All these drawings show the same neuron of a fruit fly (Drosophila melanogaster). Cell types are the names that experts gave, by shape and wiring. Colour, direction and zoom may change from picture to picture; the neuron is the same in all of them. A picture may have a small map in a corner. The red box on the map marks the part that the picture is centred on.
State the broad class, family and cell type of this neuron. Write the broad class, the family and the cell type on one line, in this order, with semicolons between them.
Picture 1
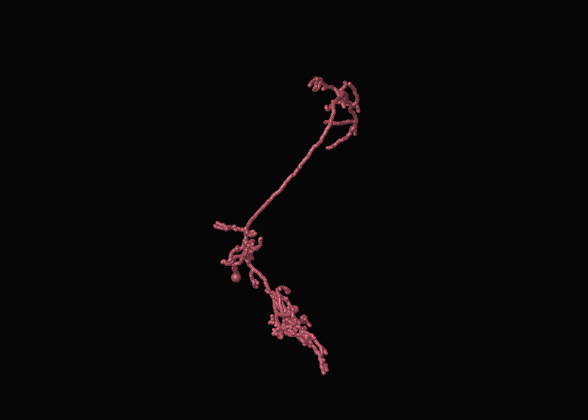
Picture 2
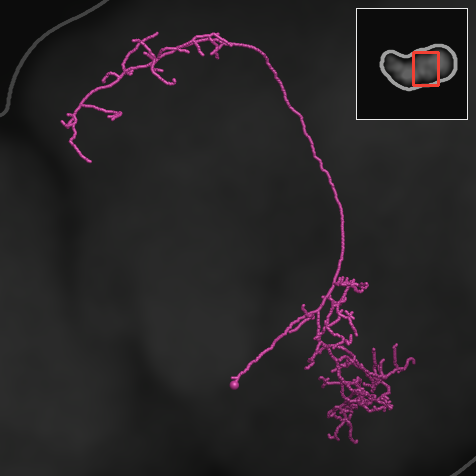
central-brain intrinsic neuron; hemilineage ALlv1; VP2+Z_lvPN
